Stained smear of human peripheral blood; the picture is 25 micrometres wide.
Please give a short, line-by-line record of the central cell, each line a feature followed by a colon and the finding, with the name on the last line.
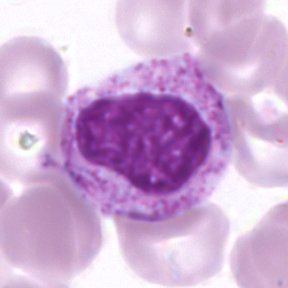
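Outline: roughly round, with a slightly uneven edge
Chromatin: dark purple, streaky, partly clumped
Nucleus: about 12 by 9 micrometres
Vacuoles: none visible in the cytoplasm
Image: slightly blurred, granule edges softened
Name: metamyelocyte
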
